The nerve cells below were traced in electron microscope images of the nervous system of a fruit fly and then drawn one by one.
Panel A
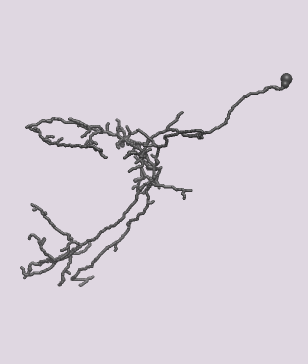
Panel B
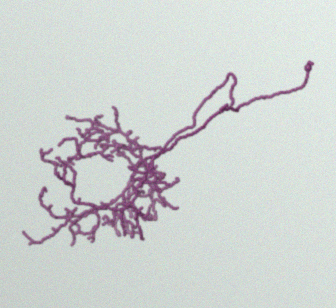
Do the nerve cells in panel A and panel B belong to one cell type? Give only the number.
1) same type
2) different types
1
